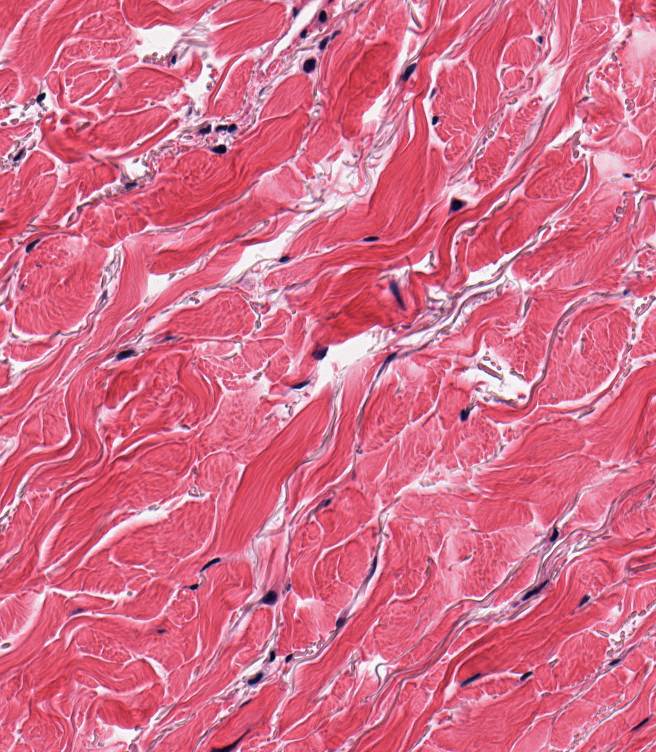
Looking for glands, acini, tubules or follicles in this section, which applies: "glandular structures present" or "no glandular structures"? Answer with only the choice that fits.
No glandular structures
